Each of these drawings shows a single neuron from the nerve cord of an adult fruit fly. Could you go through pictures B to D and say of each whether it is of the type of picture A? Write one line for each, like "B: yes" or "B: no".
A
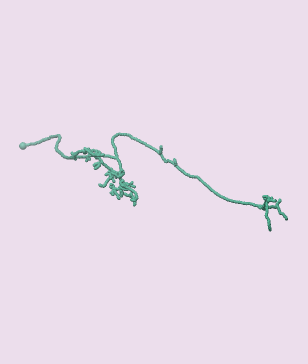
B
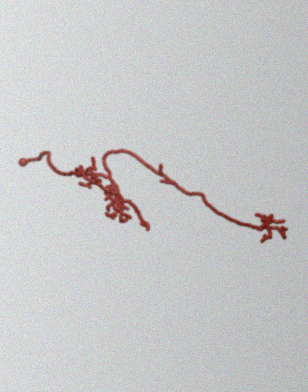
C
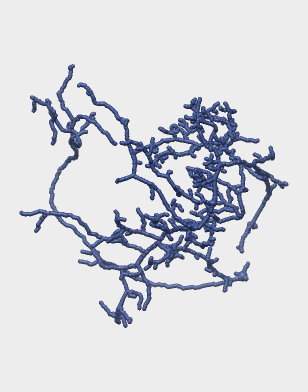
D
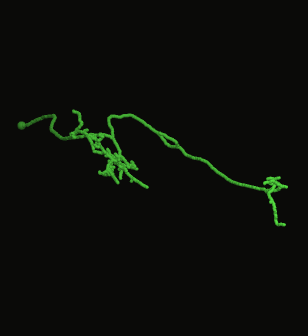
B: yes
C: no
D: yes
